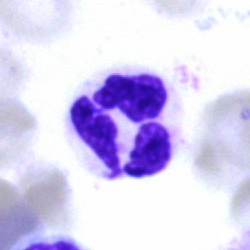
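Segmented neutrophil in a stained bone marrow smear. Its outline is smooth and roughly round. The chromatin is dense, dark purple and coarsely clumped, and no nucleoli can be made out in the nucleus.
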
